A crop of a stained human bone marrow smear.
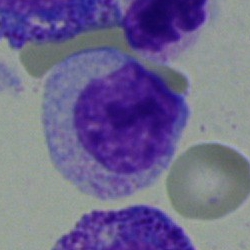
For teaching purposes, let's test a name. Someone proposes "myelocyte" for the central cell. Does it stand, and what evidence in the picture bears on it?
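Start with the nucleus: its chromatin stains deep purple and has a patchy, clumped texture.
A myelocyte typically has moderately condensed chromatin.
That clumped chromatin, then, goes with myelocyte. Now the cytoplasm: it forms a wide, pale blue-grey rim, broadest on the left and lower sides. The outline is rounded and the surface smooth, without projections, and a red cell lies just beside the lower right of the cell. Weighing it all, myelocyte fits this cell, and promyelocyte does not.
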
